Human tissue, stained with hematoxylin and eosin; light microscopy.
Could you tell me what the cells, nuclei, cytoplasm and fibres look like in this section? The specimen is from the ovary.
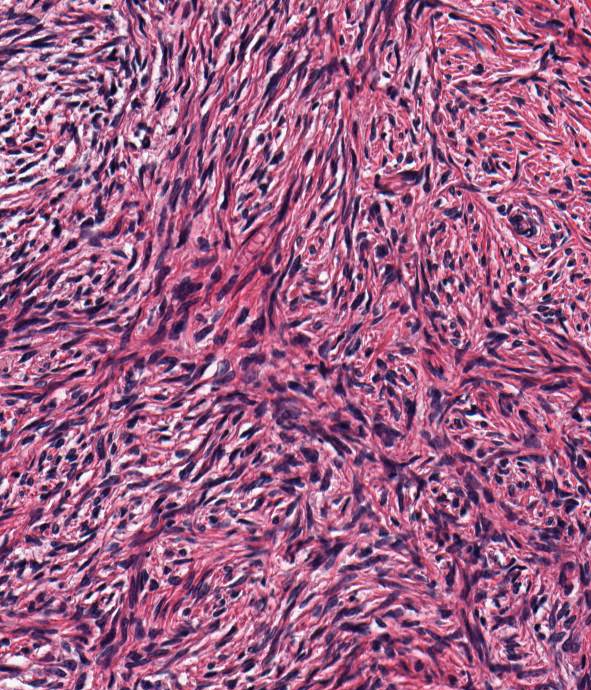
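Cells: spindle-shaped, filling the whole field in fascicles that intersect at varying angles. Nuclei: elongated, dark-staining and tapered at the ends. Cytoplasm: scant and pale pink, with indistinct cell borders. Upper right: bundles cut across, their nuclei shorter and rounder than elsewhere.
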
